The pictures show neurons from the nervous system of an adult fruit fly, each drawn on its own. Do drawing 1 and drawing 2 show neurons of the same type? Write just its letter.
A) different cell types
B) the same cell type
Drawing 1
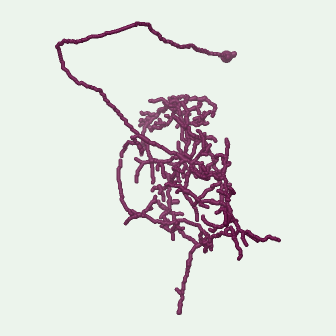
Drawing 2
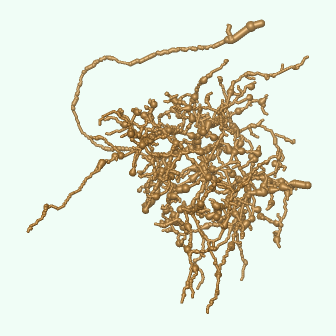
A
